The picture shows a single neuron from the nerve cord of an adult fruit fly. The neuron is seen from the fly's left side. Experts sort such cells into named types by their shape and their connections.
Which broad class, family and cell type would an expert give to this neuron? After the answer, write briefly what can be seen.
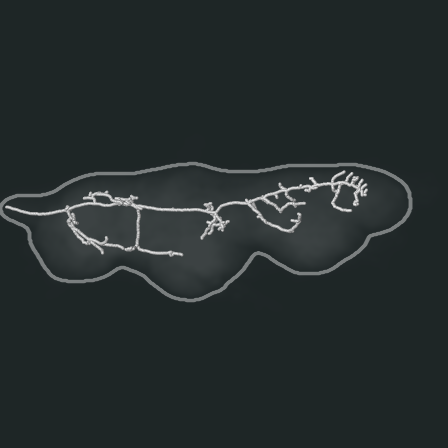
This is a descending neuron. The family is DNg. Its cell type is DNg22. No cell body is drawn. As drawn here it is more than twice as wide as it is tall.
